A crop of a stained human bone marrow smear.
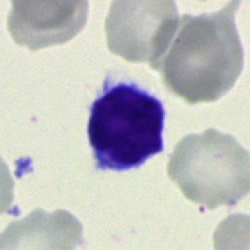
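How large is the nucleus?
Nearly the whole cell; chromatin very dark purple, dense, clumped.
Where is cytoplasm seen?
A scant, thin bluish rim, mainly at the lower edge.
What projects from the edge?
Short fine wisp-like projections, at the upper left.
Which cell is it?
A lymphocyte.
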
